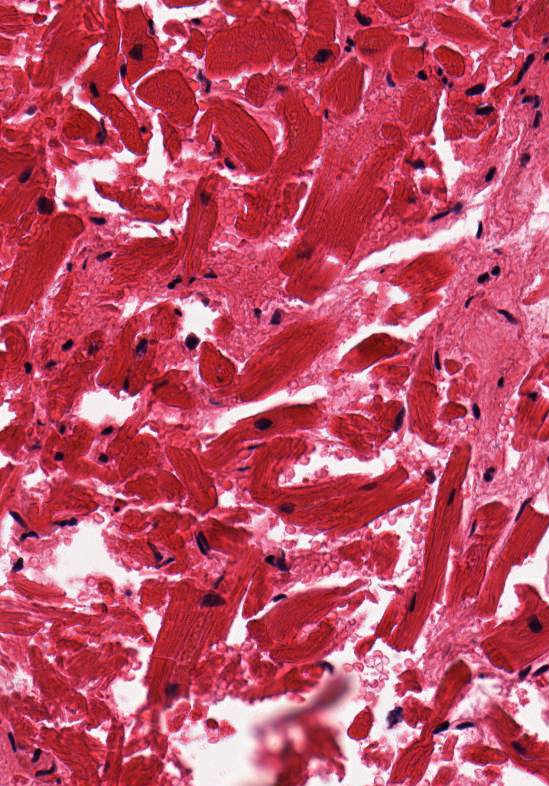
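Left ventricle of the heart. Muscle fibres cut longitudinally, obliquely and transversely fill the whole field without one orientation. Several fibres hold one central oval dark nucleus. Red blood cells crowd pale pink loose material between fibres, mostly centre and right. Small dark elongated nuclei are scattered between fibres.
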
